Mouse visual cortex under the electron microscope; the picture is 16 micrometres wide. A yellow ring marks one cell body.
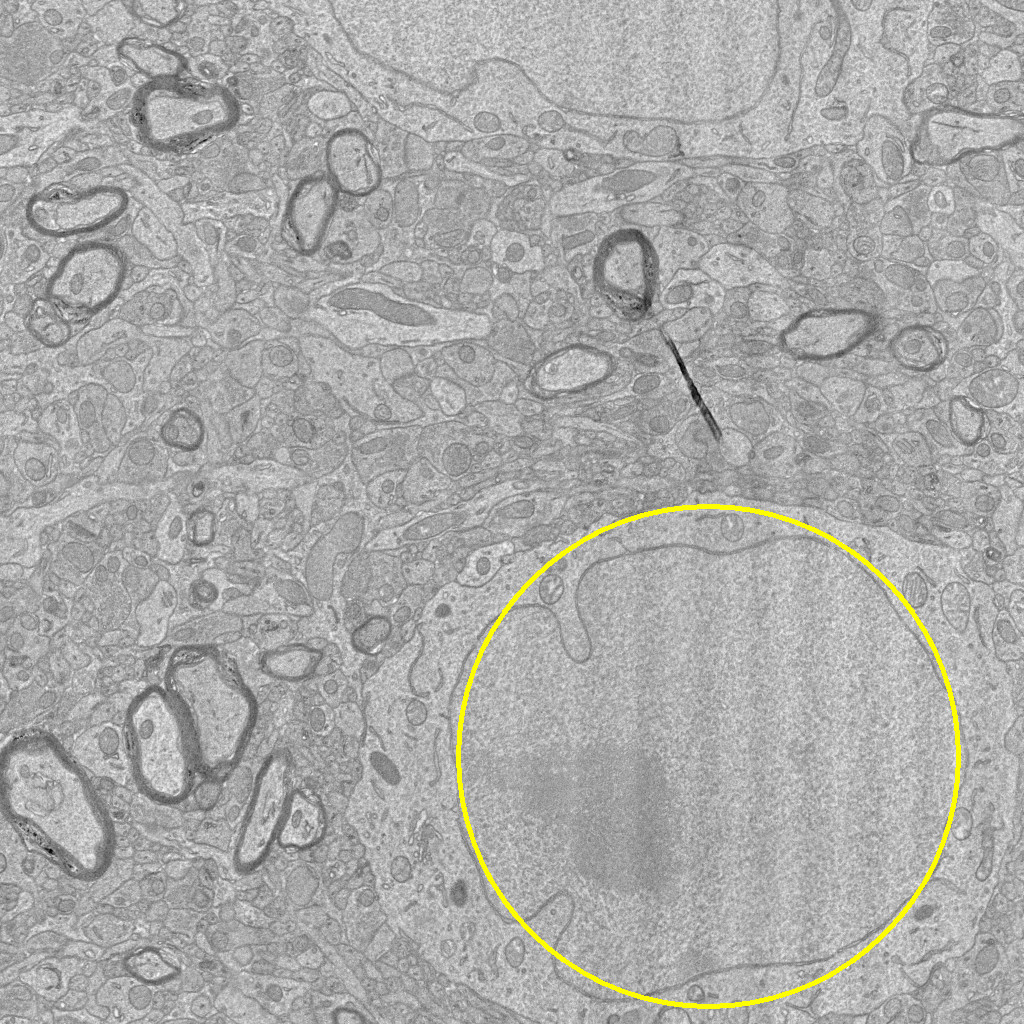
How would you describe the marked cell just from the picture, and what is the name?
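A large, rounded nucleus, shown in full, fills almost the whole ring. Its chromatin looks pale and finely dispersed; I see no dark clumps lining the envelope. There is a diffuse, ill-defined darker cloud in the lower-left part of the nucleus. Around the body lies neuropil with scattered myelinated axons. So: an excitatory neuron.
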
